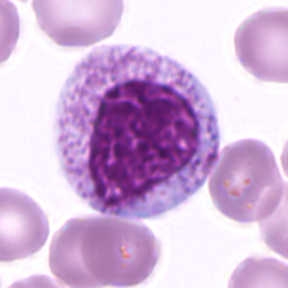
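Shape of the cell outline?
Round.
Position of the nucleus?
Off-centre, toward the lower right of the cell.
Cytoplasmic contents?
Fine purple granules scattered throughout; no vacuoles.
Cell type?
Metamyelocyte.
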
